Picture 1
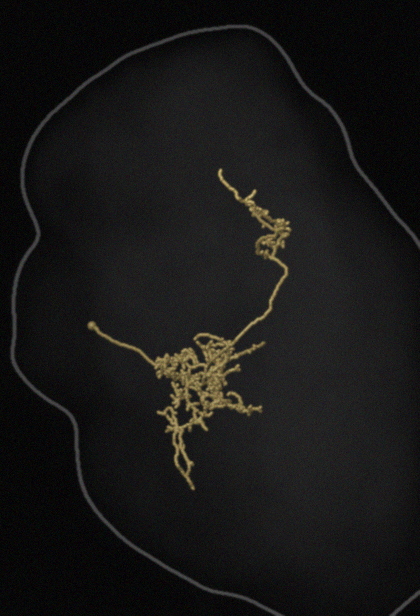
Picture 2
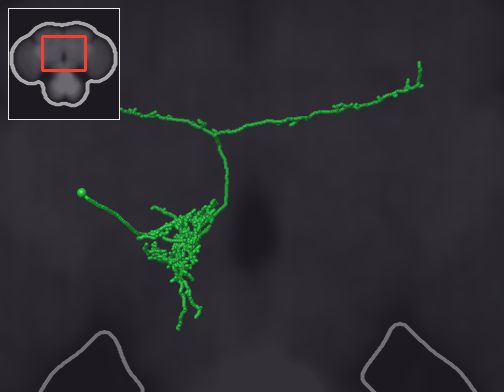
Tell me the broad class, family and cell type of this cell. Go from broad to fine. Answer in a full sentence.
A central-brain intrinsic neuron of hemilineage VESa2, type VES031.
